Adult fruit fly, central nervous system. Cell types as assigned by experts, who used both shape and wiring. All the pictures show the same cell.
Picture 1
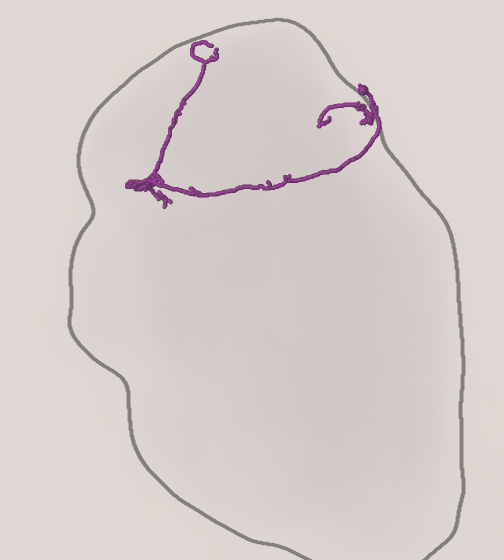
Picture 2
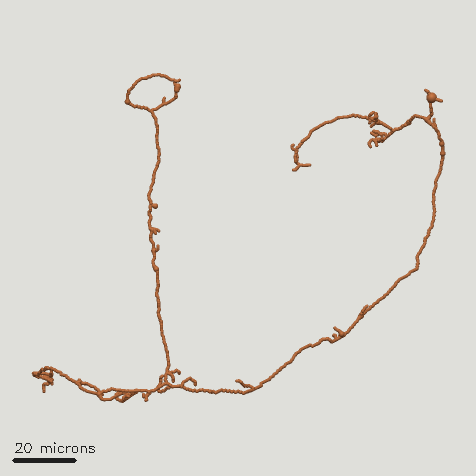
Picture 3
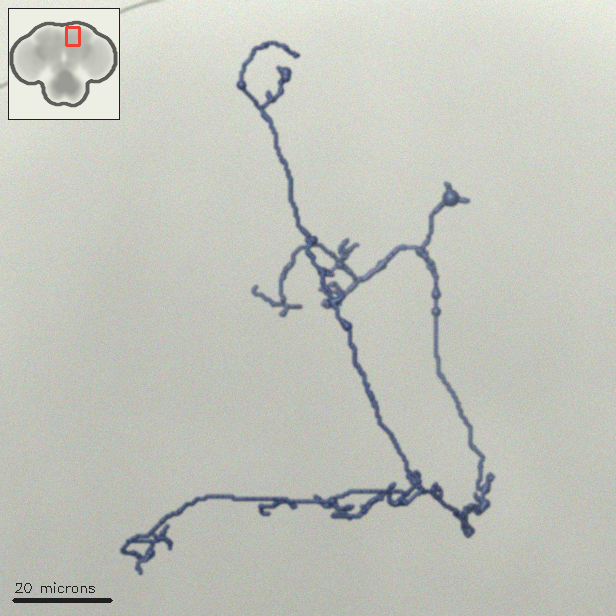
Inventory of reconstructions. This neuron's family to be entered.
class Kenyon Cell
